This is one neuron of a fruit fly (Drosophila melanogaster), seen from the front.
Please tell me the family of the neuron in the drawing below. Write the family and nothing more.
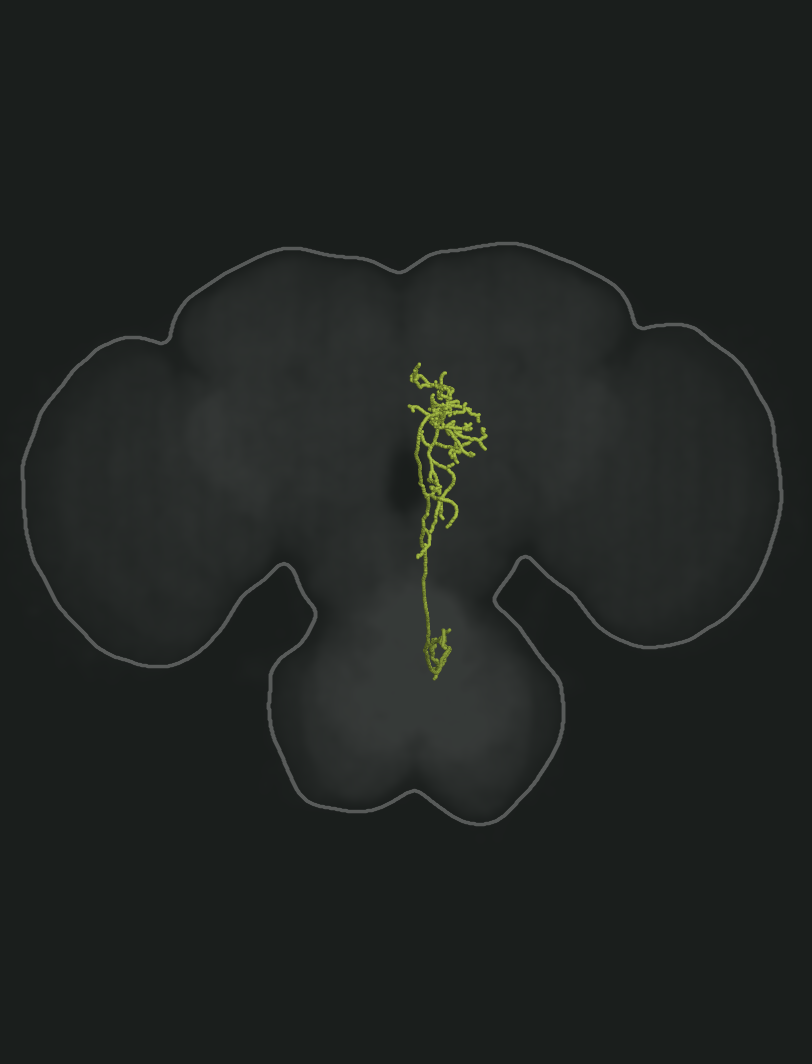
hemilineage PSp2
